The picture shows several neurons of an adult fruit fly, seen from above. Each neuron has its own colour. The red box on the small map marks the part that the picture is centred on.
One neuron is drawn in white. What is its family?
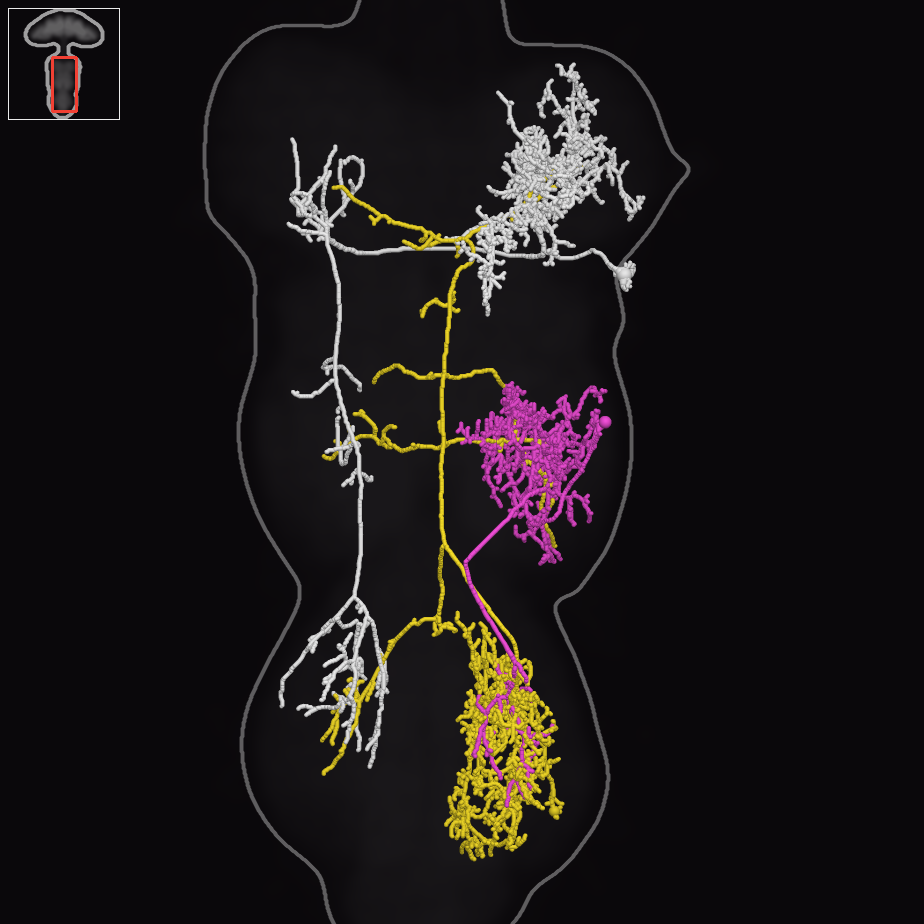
hemilineage 19B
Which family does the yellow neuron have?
hemilineage 07B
